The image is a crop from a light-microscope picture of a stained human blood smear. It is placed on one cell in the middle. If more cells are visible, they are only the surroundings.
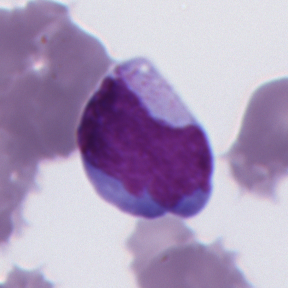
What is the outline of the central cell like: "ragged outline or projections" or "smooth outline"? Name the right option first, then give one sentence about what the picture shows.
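Smooth outline. The cell outline is smooth and oval.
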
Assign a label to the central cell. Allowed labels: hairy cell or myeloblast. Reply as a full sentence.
The centrally placed cell is classified as a myeloblast.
